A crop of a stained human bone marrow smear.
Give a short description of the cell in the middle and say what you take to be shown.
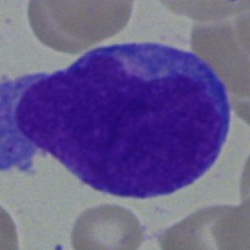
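You've got an oval outline, wider than it is tall, with a smooth border. A thin rim of deep blue cytoplasm shows mostly along the top and right edges, with no granules in it. There's a paler patch at the top edge of the nucleus. So, a blast.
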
